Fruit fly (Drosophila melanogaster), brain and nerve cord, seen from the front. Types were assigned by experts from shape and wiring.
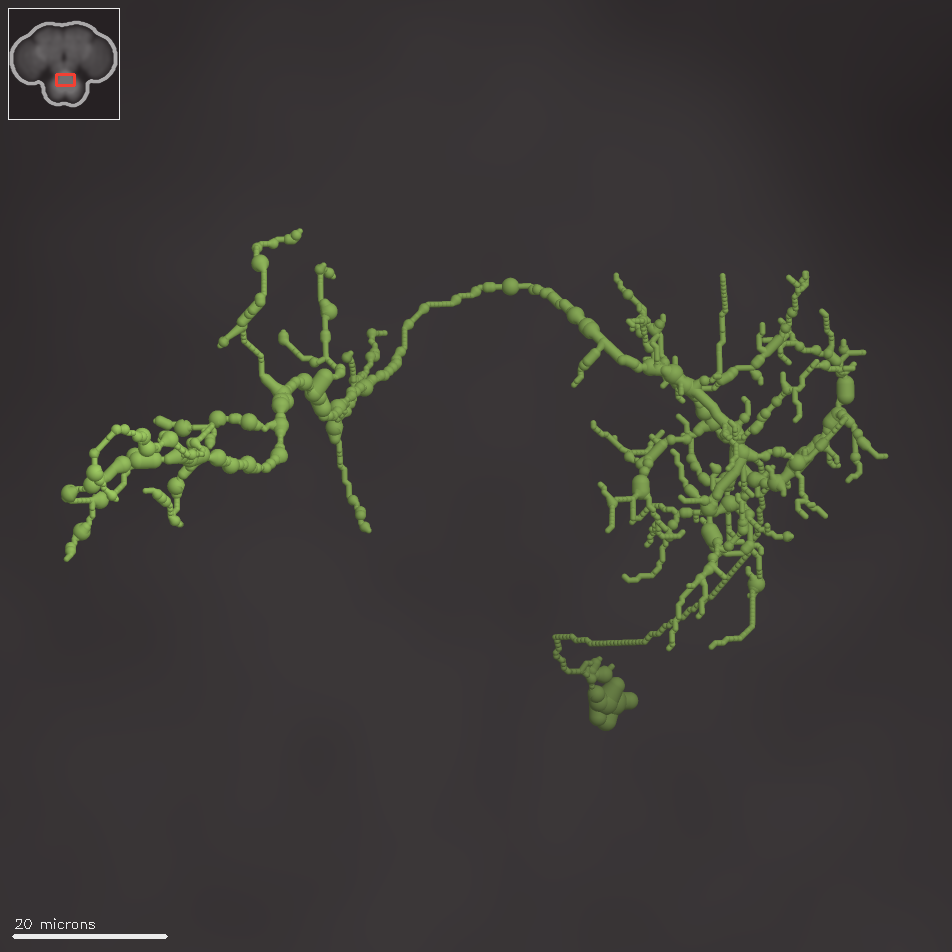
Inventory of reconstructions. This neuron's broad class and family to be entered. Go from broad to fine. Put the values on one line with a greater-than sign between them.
nerve-cord intrinsic neuron > hemilineage 06A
